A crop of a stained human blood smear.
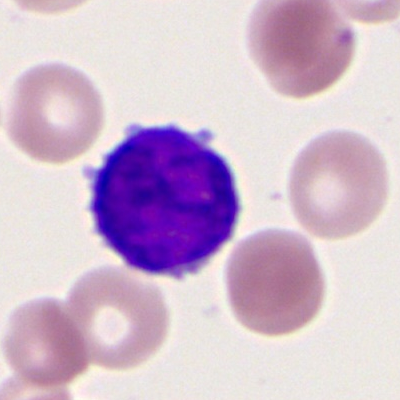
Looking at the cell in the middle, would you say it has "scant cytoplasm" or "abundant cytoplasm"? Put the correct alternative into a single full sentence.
The cytoplasm of this cell is scant, a narrow rim.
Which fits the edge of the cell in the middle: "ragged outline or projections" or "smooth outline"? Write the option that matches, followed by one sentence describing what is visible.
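Ragged outline or projections. Small pale knob-like projections stick out from the edge of the cell at several places around its rim.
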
